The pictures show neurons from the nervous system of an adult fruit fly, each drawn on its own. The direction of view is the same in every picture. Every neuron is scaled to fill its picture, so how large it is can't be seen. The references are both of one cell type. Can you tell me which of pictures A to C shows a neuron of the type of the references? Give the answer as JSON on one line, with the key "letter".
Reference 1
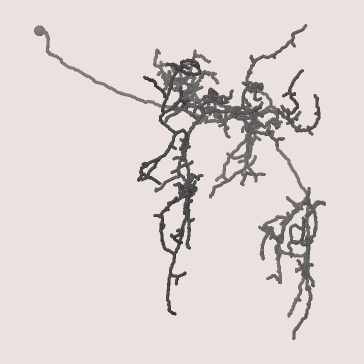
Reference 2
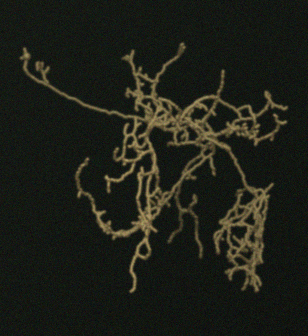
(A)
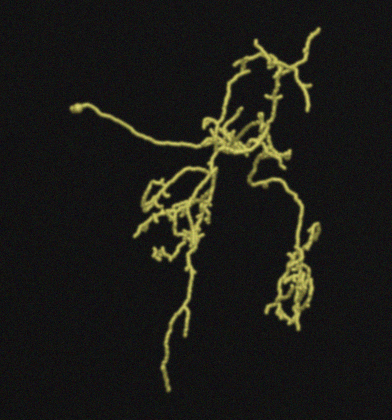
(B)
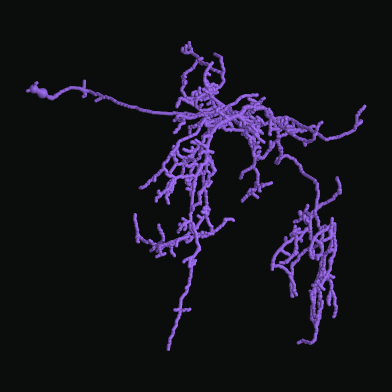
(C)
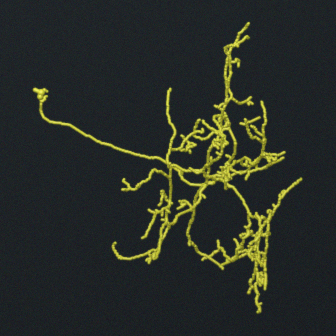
{"letter": "B"}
